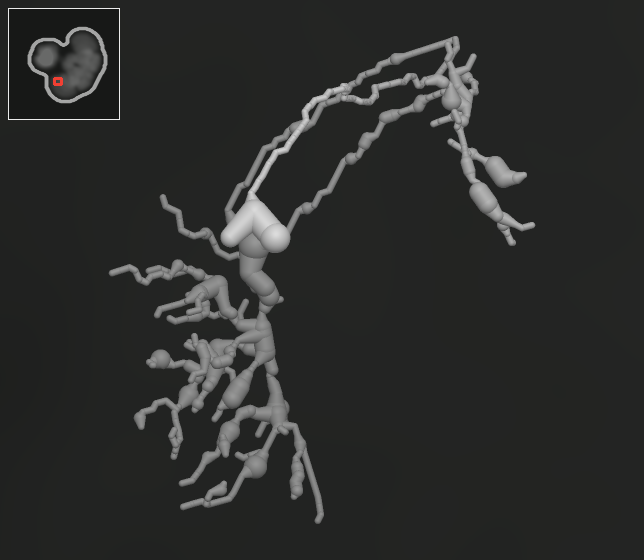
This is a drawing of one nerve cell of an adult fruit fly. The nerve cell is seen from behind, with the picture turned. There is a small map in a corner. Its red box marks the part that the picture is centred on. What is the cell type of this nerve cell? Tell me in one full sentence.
The type assigned to this nerve cell is T4a.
